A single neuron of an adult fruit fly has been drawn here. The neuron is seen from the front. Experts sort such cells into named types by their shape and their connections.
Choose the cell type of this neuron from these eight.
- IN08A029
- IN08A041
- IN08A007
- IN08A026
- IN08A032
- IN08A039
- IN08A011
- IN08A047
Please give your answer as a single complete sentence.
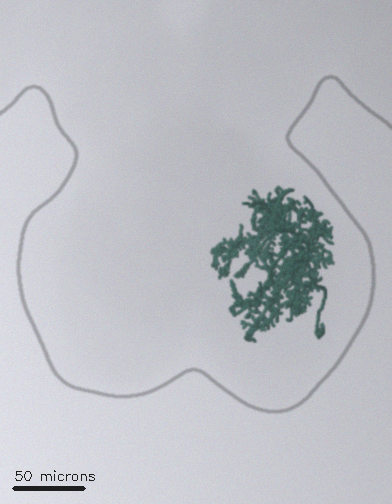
Under the cell type IN08A007 falls this neuron.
